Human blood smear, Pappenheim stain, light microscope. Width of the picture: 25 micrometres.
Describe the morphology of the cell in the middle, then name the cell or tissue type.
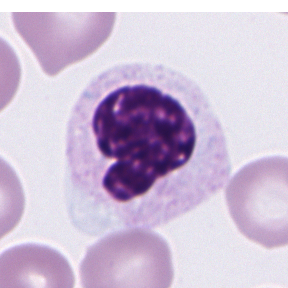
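Look first at the nucleus: it is folded into lobes, with a notch on its lower left side, and its chromatin is dark purple and coarsely clumped. Around it, pale greyish-lilac cytoplasm holds fine pinkish-purple granules. This is a segmented neutrophil.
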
